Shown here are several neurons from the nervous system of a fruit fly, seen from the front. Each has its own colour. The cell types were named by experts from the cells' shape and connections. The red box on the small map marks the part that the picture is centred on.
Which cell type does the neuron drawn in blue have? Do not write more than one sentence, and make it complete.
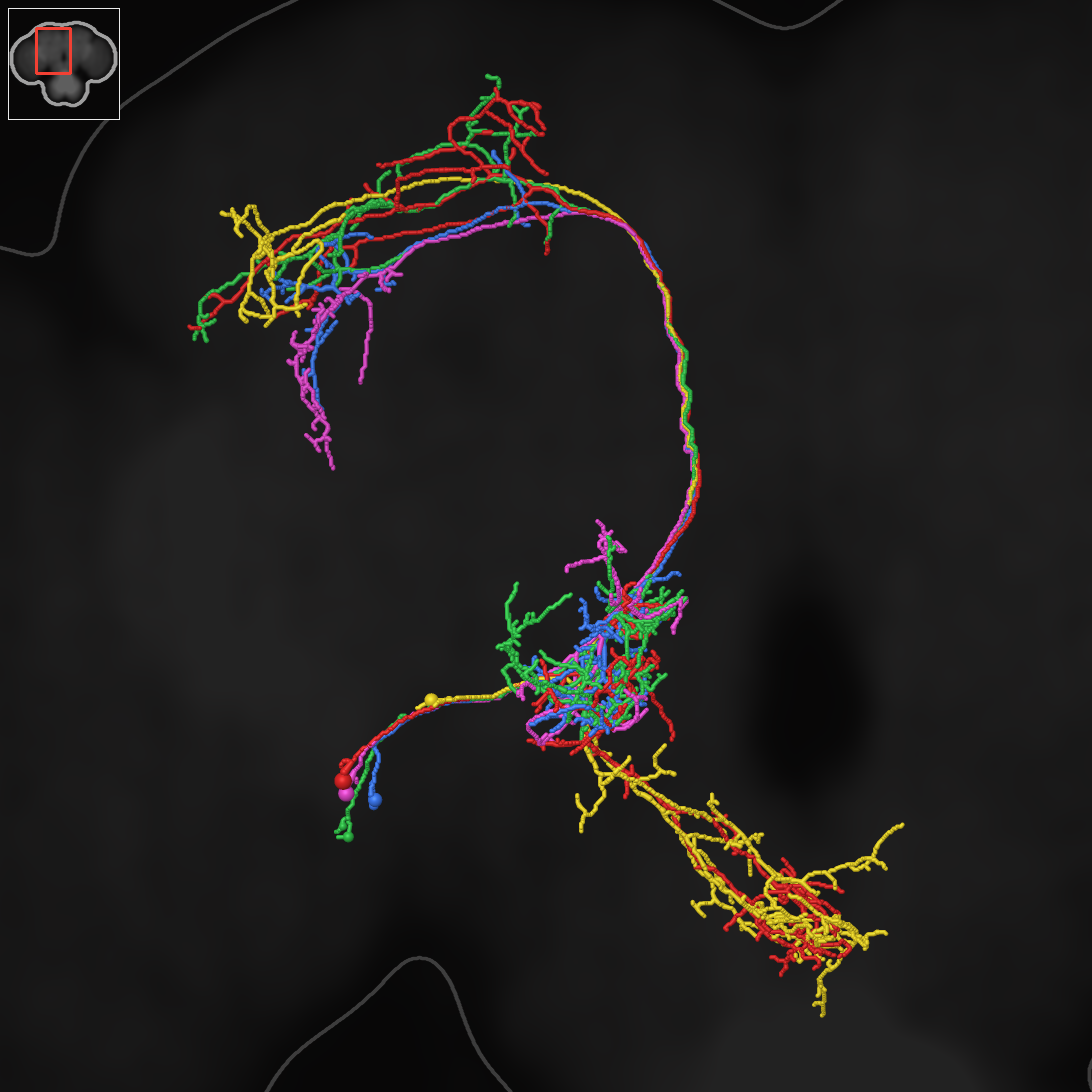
The neuron has VP1m+VP2_lvPN2 as its cell type.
